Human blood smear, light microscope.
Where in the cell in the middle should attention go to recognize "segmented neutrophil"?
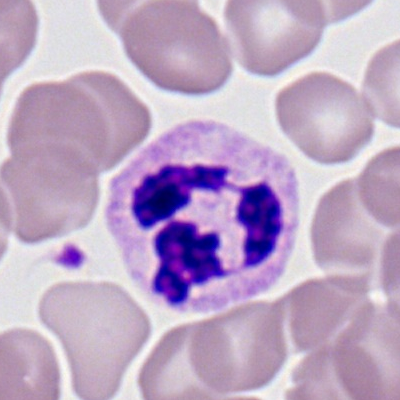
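First point: the nucleus is divided into several distinct lobes that curve around a pale central patch of cytoplasm, and this goes with a segmented neutrophil.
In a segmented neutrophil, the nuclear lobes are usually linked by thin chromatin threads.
Second point: the chromatin is dark purple and coarsely clumped. Third point: fine pale lilac granules are spread through the cytoplasm.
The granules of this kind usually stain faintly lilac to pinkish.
Their pale lilac colour agrees with that, so none of the points checked departs from the name.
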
